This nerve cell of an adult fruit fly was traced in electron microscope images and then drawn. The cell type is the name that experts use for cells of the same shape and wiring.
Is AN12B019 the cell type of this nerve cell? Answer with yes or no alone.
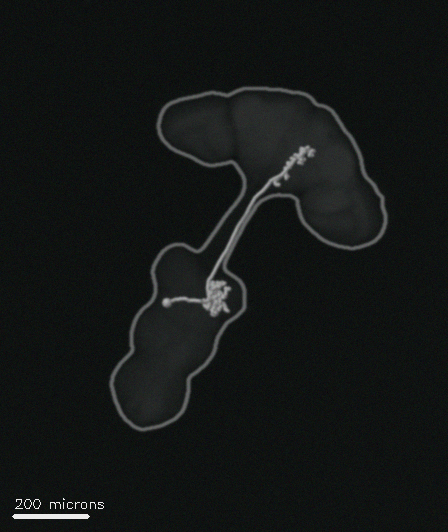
yes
